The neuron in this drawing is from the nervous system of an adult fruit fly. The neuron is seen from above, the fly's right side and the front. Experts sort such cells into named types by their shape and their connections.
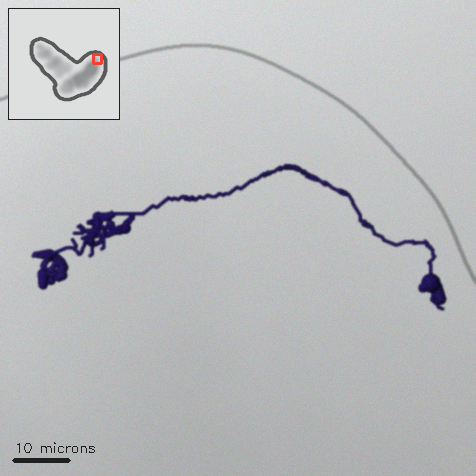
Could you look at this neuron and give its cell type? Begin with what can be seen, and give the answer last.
Its cell body lies on the right of the picture. By the scale bar it is about 75 microns wide in this view. Its broad class is optic-lobe intrinsic neuron. Its cell type is L5.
